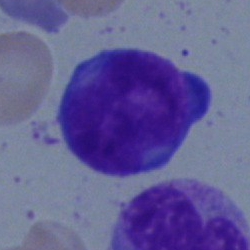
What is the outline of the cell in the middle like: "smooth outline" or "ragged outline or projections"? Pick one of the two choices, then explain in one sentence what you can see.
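Ragged outline or projections. A single small rounded bleb projects from the right edge of the cell.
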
